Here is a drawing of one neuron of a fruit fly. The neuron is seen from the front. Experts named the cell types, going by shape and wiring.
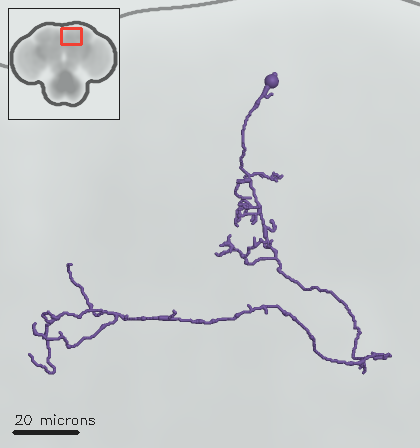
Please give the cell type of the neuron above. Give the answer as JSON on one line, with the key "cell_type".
{"cell_type": "KCg-m"}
